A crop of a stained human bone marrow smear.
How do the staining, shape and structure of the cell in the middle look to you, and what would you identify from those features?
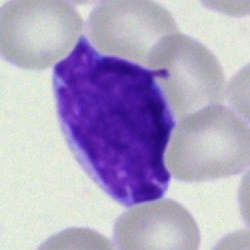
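Start with the outline: irregular and angular, not round. One small pointed projection sticks out from the upper right edge. Notice how the nucleus fills nearly everything, leaving only a thin pale bluish-grey rim of cytoplasm. This cell is a blast.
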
